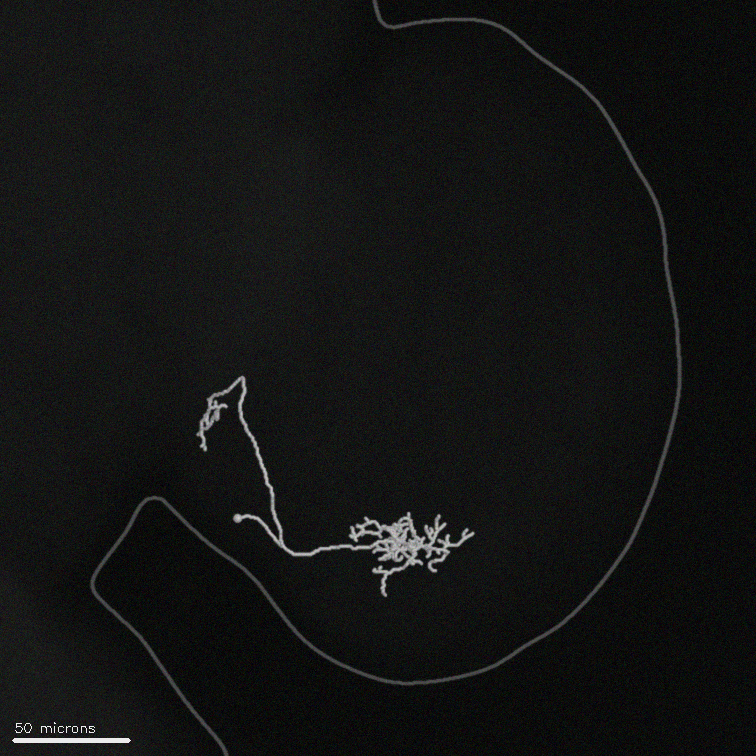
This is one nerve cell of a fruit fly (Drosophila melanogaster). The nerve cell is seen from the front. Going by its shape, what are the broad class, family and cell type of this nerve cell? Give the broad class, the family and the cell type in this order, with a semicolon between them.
optic-lobe intrinsic neuron; MeLo; MeLo3a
